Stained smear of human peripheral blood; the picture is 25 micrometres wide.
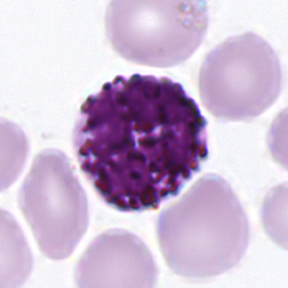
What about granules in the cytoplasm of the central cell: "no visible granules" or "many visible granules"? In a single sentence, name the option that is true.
The cell's cytoplasm is rich in visible granules.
